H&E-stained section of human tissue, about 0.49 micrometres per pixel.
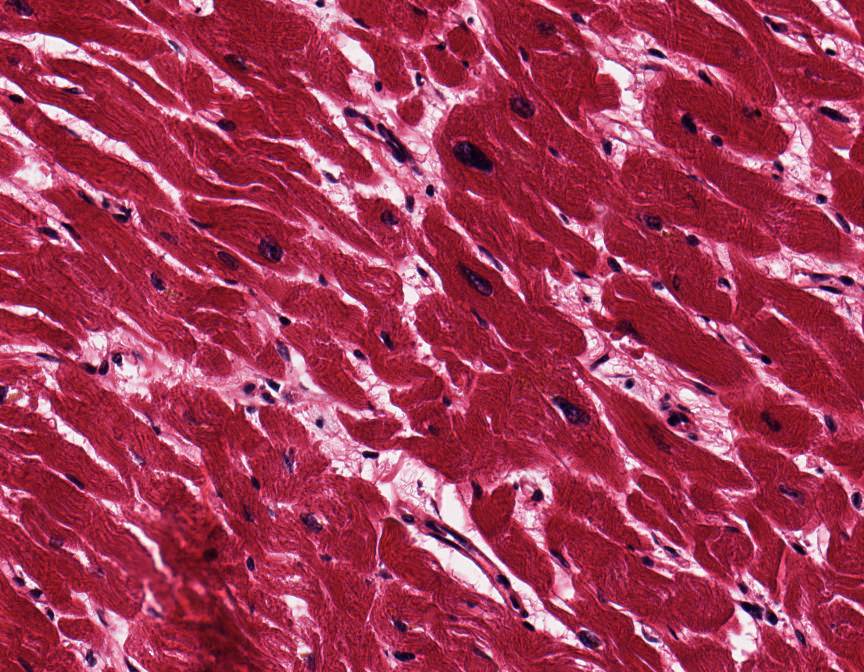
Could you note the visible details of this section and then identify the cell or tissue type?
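Follow the muscle fibres with your eye: most run obliquely from upper left toward lower right. See how they branch and join one another, rather than running as separate parallel cylinders. Between them lies pale, loose interstitial connective tissue with small dark spindle nuclei, widest in a band through the centre. There are no fat cells anywhere. This is the left ventricle of the heart.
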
